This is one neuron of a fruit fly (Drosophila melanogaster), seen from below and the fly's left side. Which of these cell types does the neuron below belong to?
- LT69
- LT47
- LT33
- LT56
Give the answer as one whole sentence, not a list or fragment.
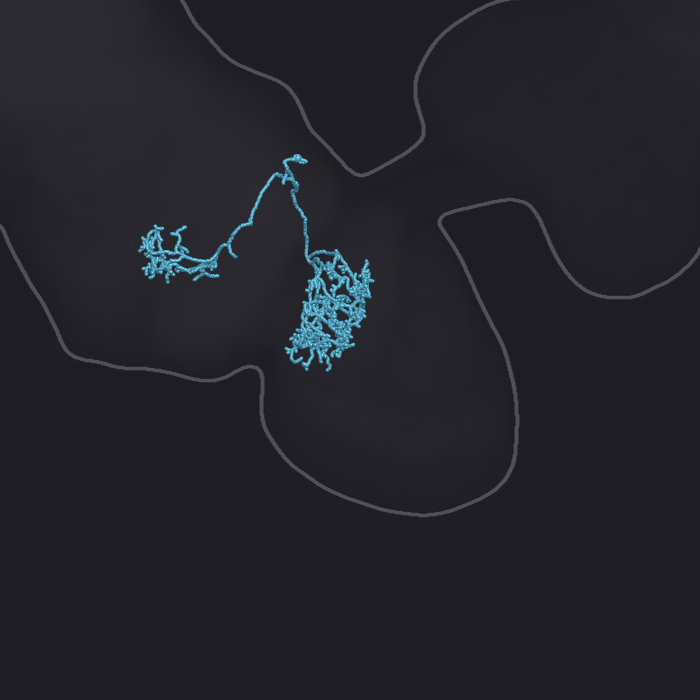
The cell type designation of this neuron is LT47.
